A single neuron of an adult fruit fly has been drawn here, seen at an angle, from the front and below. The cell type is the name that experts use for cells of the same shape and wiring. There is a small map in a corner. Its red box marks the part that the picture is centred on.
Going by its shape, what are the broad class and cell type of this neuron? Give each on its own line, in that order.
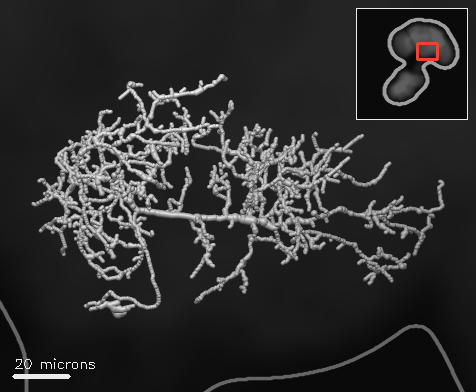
central-brain intrinsic neuron
GNG069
